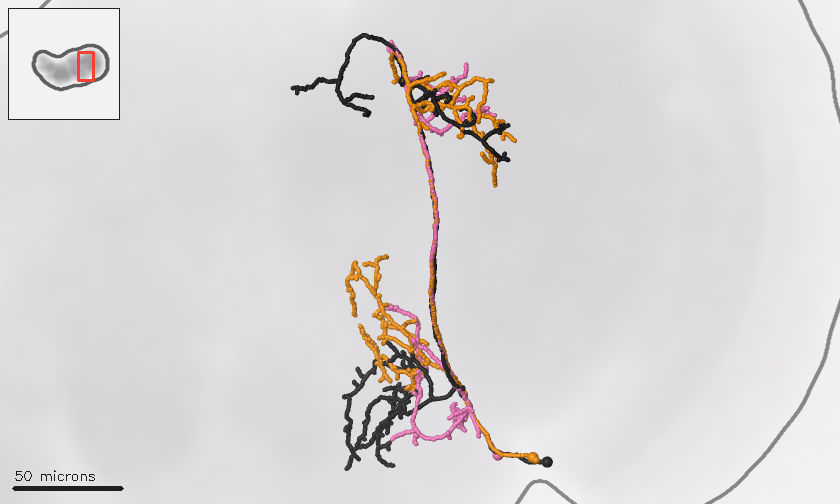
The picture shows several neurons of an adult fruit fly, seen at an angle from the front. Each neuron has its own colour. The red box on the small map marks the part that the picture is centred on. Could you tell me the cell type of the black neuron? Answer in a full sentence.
The cell type is CB4081.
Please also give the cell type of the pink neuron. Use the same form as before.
The cell type is CB4082.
